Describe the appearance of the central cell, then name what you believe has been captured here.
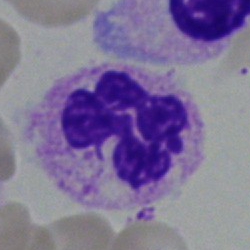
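Looking at the chromatin first, I see it is dark purple and coarsely clumped. I can't make out any nucleoli in the nucleus, and the cytoplasm holds no vacuoles. The cell is a segmented neutrophil.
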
